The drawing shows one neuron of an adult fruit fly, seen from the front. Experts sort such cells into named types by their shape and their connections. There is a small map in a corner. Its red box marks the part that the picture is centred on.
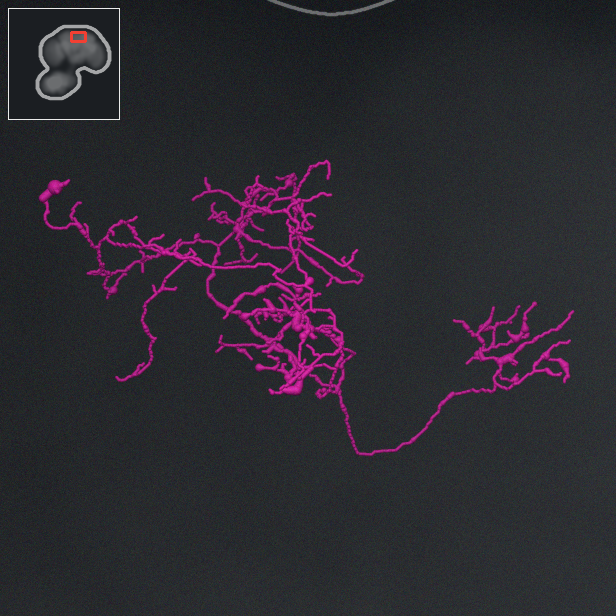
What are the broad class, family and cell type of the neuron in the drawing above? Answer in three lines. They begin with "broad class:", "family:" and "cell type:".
broad class: central-brain intrinsic neuron
family: class DAN
cell type: PAM08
